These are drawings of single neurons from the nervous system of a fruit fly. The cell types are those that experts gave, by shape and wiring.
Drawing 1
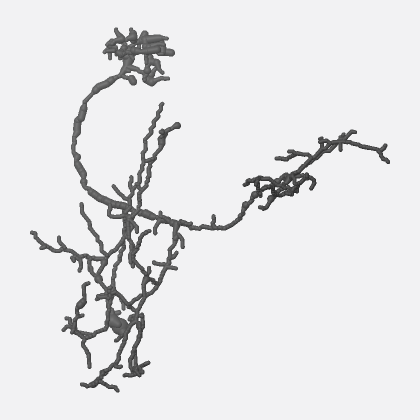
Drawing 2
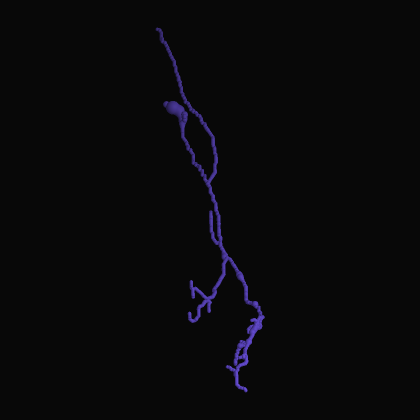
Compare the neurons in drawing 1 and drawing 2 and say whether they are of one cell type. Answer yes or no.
no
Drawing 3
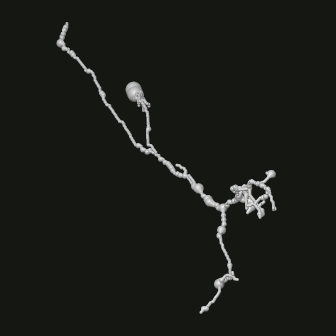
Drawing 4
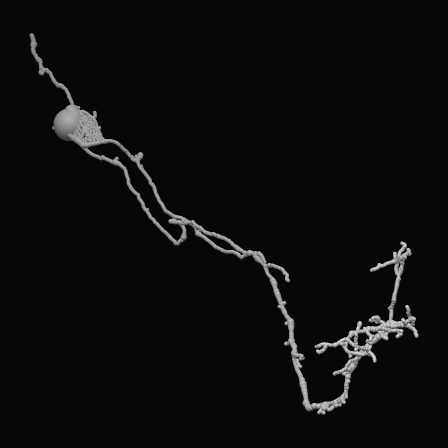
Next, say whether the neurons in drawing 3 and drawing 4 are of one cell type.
yes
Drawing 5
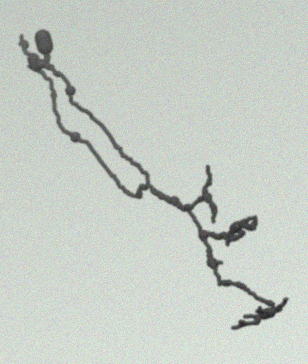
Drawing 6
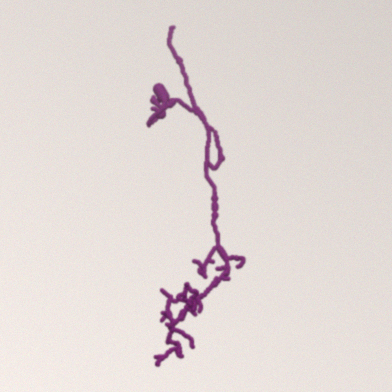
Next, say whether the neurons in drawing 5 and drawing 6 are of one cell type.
yes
